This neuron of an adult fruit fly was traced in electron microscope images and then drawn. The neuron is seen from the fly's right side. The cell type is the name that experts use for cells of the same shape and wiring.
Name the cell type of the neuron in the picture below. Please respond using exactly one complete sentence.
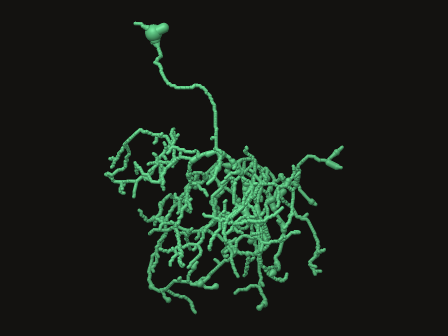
This neuron is recognized as the cell type INXXX349.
